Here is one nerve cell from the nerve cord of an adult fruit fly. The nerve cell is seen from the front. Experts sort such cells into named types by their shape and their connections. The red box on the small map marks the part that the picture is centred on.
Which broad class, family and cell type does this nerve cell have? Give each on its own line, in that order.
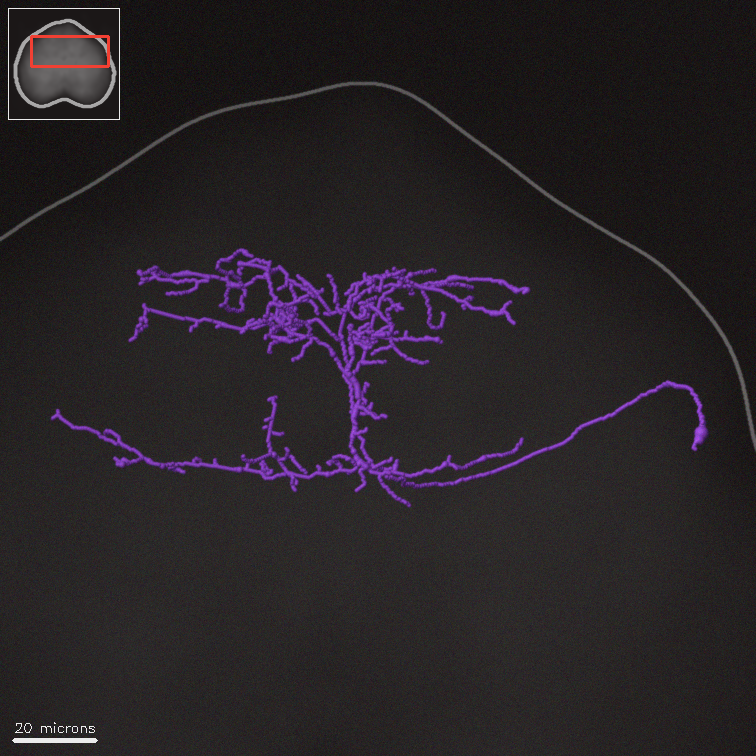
nerve-cord intrinsic neuron
hemilineage 11A
IN11A018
